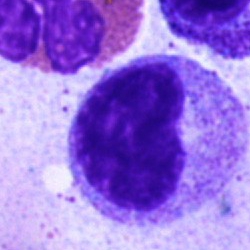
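Myelocyte, the central cell. The nucleus looks indented on its right side, which gives it a kidney shape, and it sits toward the left, so most of the cytoplasm lies to the right. There is a moderate amount of it, with fine pink-purple granules scattered through.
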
